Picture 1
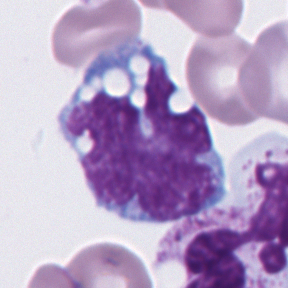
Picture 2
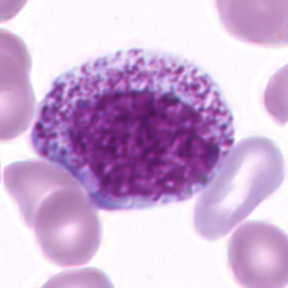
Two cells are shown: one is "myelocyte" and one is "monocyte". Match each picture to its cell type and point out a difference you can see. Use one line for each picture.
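In picture 1 we see a monocyte: The cytoplasm shows no distinct granules.
In picture 2 we see a myelocyte: The cell is packed with coarse, dark purple granules.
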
